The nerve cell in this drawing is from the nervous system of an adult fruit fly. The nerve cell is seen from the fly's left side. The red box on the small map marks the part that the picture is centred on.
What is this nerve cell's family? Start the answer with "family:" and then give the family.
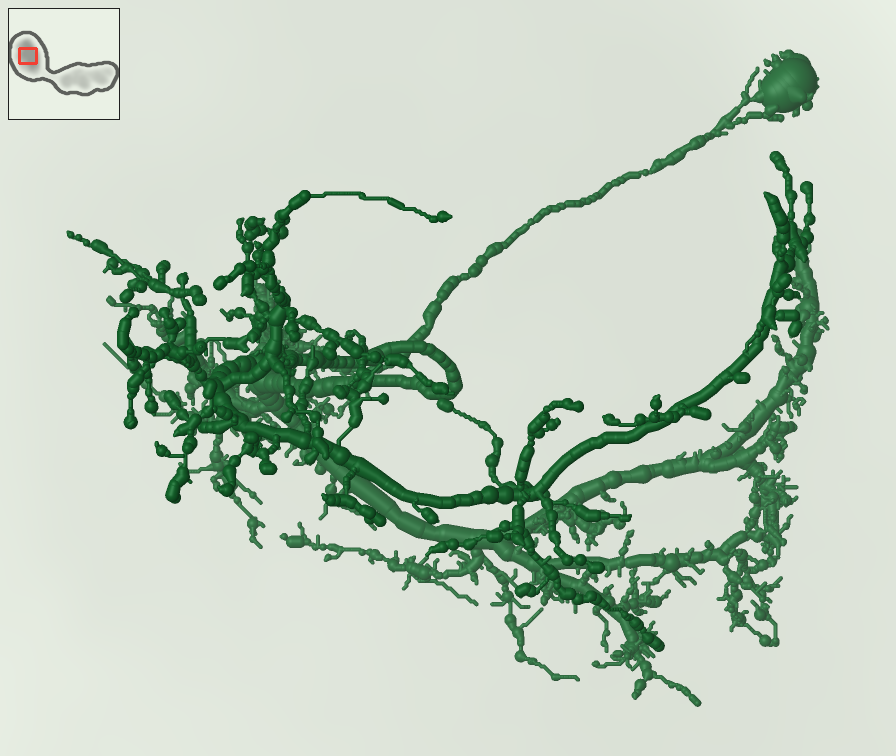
family: hemilineage 07B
